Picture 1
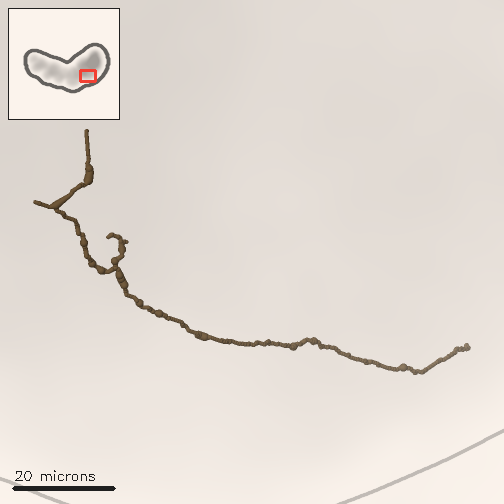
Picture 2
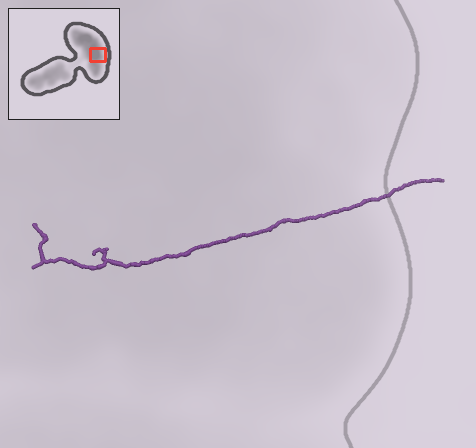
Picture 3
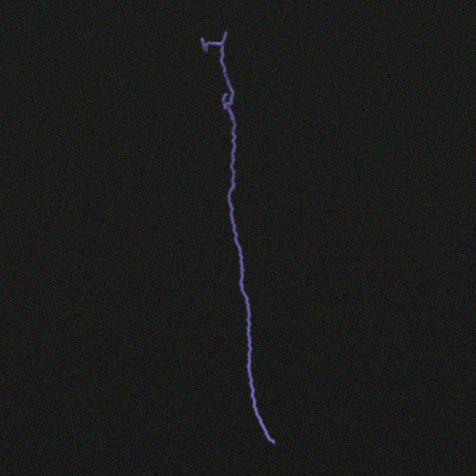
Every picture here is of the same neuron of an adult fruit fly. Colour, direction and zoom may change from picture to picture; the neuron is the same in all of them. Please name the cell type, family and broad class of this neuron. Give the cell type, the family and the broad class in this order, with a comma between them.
JO-EV3, class mechanosensory, sensory neuron entering the brain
